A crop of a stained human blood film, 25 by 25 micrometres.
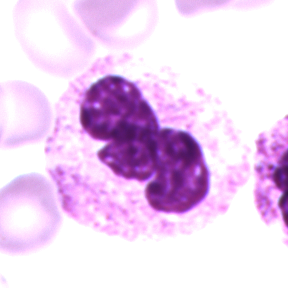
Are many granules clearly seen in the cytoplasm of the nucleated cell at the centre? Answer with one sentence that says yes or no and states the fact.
Yes, what the cytoplasm holds is many visible granules.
